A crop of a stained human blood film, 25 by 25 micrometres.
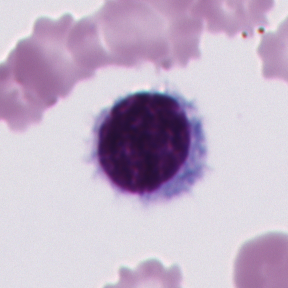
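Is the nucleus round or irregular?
Round, and its edge is smooth, not indented.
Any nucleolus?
None that I can see.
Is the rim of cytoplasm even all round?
No, it is wider on the right side than on the left, and fine, hair-like projections fringe the outer edge all around.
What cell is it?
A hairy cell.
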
